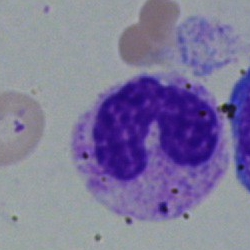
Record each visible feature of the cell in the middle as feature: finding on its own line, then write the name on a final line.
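Nucleus: horseshoe, both limbs pointing downward
Chromatin: dark purple, coarsely clumped
Nucleoli: none visible
Cytoplasm: no vacuoles seen
Name: band neutrophil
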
